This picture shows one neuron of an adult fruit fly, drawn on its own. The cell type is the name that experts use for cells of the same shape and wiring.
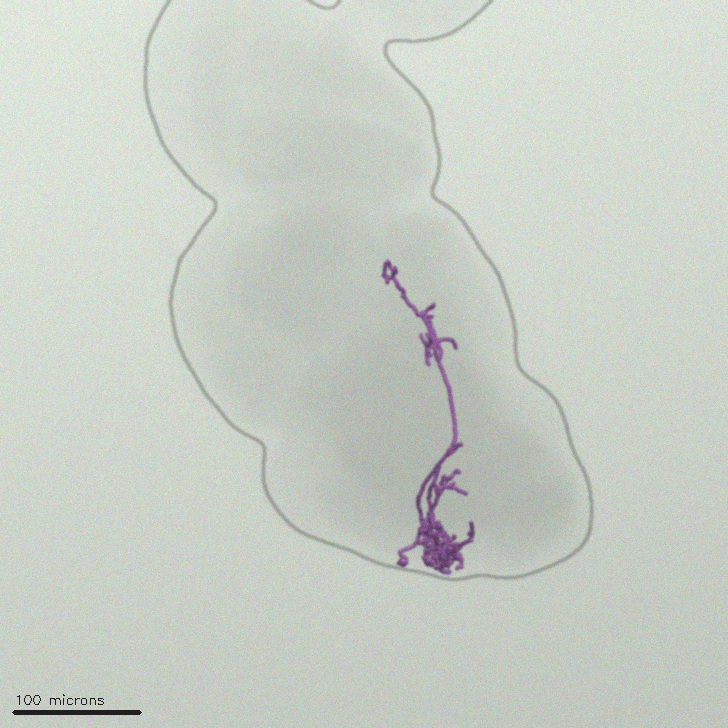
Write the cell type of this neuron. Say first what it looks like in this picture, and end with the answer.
The cell body is at the bottom of the picture. By the scale bar it is about 250 microns tall in this view. This is a central-brain intrinsic neuron. The cell type is AOTU007_a.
